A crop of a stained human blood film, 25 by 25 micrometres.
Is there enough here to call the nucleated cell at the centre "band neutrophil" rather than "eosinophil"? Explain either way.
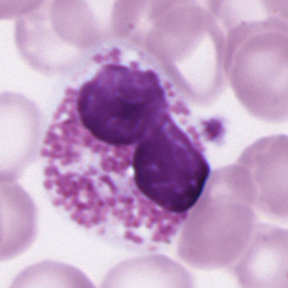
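This is an eosinophil. Its nucleus is made of two lobes, lying on a diagonal from upper left to lower right.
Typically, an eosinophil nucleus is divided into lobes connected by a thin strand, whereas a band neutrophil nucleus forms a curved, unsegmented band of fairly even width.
Its granules are coarse and of fairly even size.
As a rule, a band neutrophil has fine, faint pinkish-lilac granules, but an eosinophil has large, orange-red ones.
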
